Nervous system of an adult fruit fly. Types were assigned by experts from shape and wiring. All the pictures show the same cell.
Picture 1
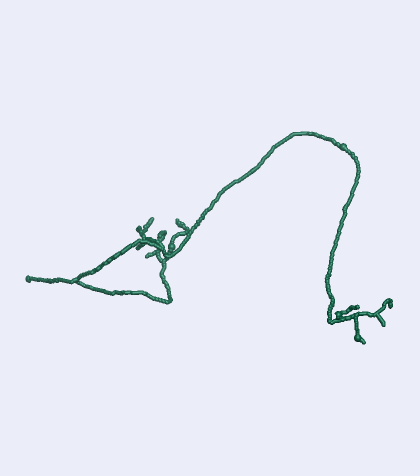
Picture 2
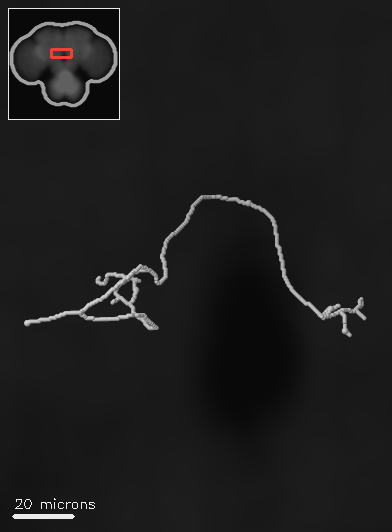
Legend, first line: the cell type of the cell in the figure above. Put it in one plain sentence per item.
The cell type is ORN_VC4.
